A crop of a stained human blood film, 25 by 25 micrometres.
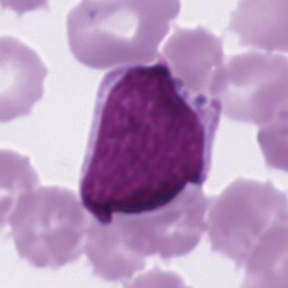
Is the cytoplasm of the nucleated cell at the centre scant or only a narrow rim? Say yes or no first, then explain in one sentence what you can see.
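Yes. The cytoplasm is a thin, very pale rim around the nucleus.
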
